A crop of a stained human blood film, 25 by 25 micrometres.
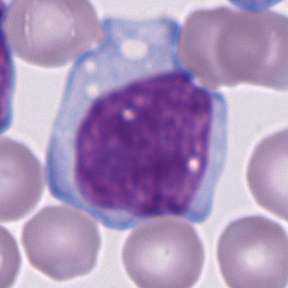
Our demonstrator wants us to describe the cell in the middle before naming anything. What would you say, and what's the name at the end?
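Cytoplasm pale blue, deeper blue rim along the cell edge. A few small clear vacuoles in the cytoplasm, above and left of the nucleus. No granules visible. Nucleus off-centre, toward the lower right of the cell. Cell: myeloblast.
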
